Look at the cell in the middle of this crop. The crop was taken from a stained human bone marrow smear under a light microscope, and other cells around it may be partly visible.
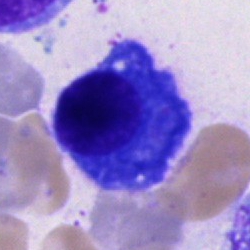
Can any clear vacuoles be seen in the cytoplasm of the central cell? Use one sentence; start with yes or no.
Yes, its cytoplasm contains at least one clear vacuole.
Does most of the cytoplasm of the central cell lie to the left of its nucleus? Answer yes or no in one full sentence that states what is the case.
No, the nucleus sits toward the left, whether upper, middle or lower.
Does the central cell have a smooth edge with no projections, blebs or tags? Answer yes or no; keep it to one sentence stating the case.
No, ragged or frayed parts, projections, blebs or tags interrupt the cell's outline.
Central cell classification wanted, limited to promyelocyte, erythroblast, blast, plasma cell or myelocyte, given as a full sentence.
What the crop centres on is a plasma cell.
